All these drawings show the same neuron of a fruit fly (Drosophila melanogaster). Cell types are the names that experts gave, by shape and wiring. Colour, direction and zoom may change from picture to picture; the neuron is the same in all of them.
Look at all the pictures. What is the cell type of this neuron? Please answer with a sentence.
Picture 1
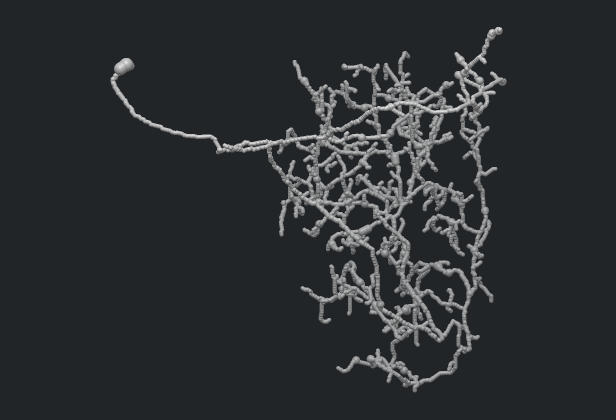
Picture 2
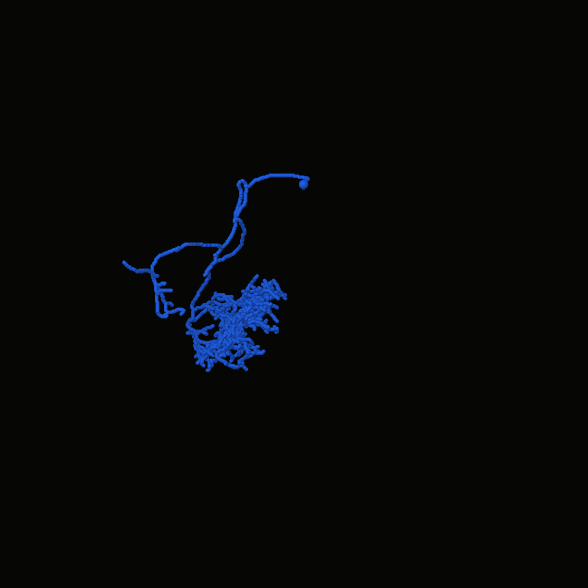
The cell type is LoVP14.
